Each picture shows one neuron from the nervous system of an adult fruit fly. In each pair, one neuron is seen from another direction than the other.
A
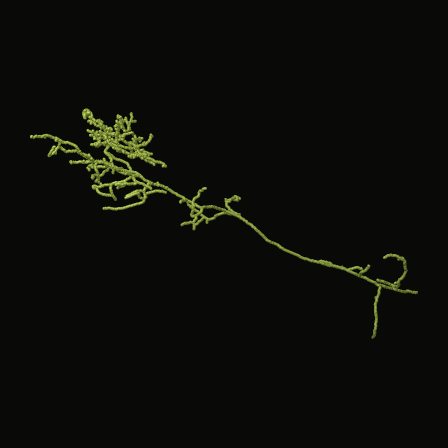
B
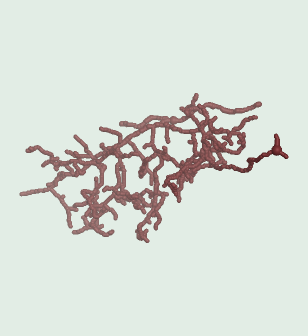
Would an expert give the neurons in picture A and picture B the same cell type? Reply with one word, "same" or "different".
different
